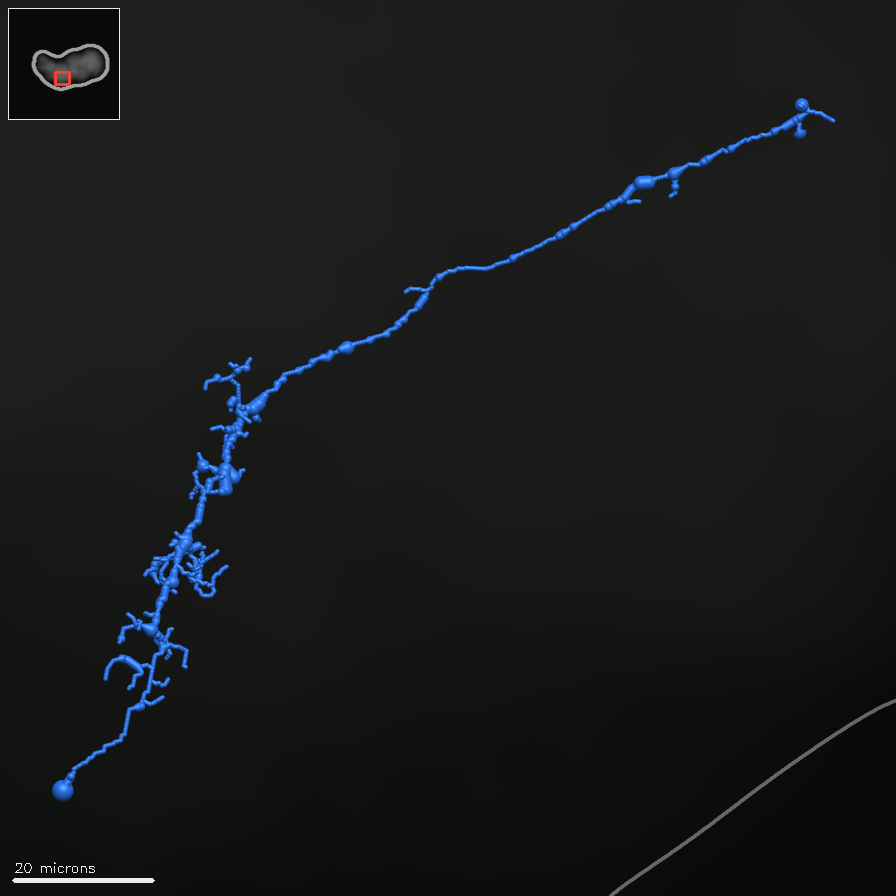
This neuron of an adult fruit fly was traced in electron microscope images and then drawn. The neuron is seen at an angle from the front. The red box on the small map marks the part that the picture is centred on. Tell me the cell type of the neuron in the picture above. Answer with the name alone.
Tm12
